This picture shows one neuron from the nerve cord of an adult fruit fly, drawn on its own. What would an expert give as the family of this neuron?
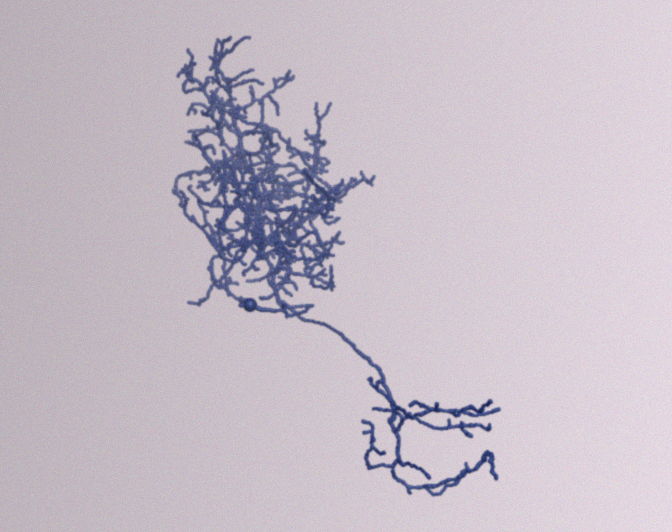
hemilineage 03B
